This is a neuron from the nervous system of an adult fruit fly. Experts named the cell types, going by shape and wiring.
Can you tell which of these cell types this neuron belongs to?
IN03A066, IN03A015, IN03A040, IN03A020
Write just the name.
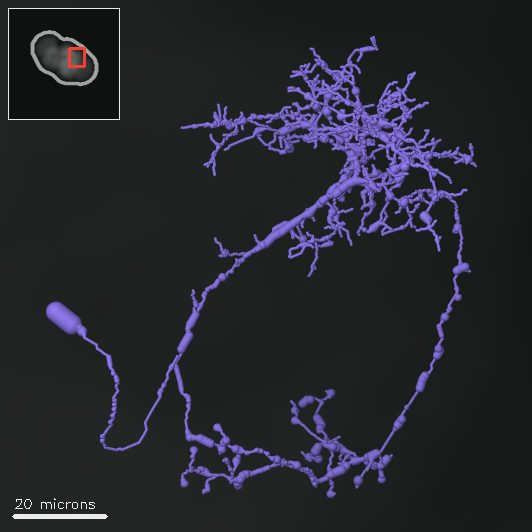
IN03A040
